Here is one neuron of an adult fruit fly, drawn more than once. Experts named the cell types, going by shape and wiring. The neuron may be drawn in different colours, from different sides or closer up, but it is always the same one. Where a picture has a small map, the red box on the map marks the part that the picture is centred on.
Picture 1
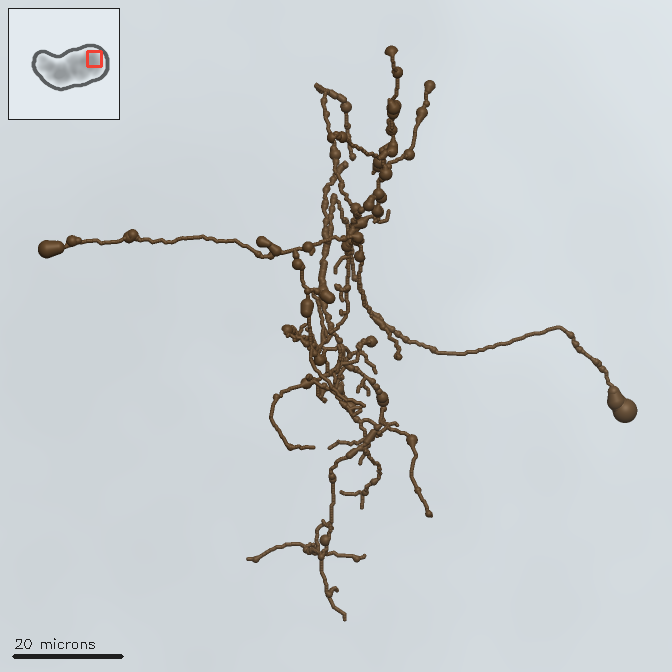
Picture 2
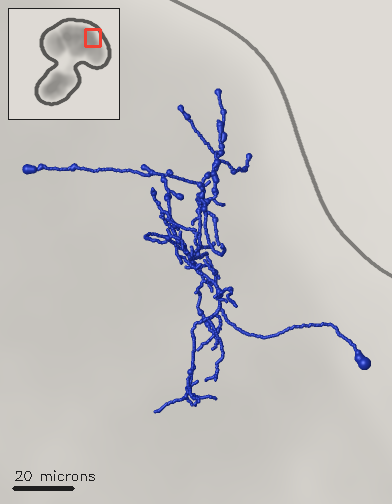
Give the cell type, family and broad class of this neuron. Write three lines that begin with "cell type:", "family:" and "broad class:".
cell type: SLP189_b
family: hemilineage SLPav3
broad class: central-brain intrinsic neuron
